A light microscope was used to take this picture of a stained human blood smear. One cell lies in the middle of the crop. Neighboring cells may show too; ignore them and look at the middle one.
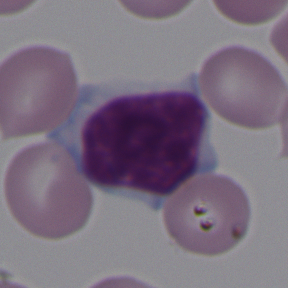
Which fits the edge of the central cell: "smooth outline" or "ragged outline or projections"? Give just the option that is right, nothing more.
Ragged outline or projections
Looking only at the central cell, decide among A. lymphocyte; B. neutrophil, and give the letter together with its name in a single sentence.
In the middle of the crop is a lymphocyte; option A is therefore correct.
